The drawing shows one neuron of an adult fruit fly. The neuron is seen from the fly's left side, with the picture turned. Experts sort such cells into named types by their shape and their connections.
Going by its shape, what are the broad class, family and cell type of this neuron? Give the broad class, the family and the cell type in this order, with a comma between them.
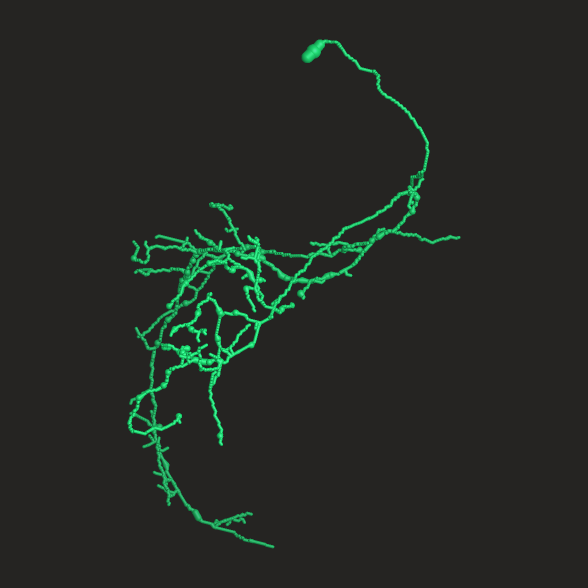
central-brain intrinsic neuron, hemilineage DM3_dorso_lateral, SMP320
